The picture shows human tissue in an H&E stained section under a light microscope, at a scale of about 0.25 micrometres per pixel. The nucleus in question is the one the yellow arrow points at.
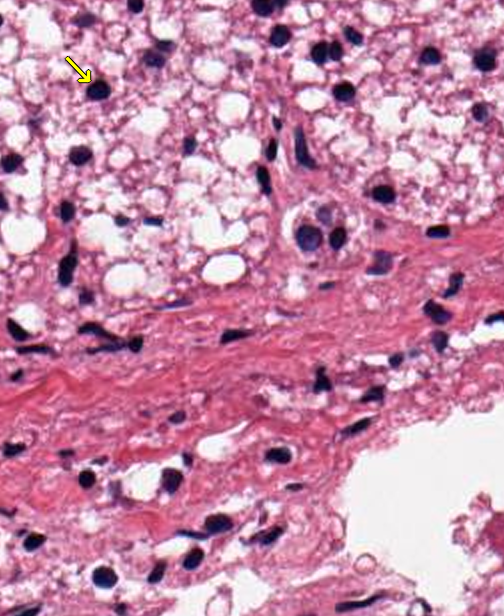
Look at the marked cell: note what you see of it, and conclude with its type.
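The nucleus is round, with a smooth edge, and stains an even, dense dark purple. The nucleus sits roughly in the middle of the cell, with cytoplasm on all sides. The cytoplasm is pale pink and crowded with many small clear vacuoles, giving it a foamy, bubbly texture. The cell's outline is not distinct; its cytoplasm blends into that of the cells touching it. It lies within a sheet of foamy, vacuolated cells above the band of pink fibrous tissue that crosses the field. This is an adrenal cortical cell.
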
